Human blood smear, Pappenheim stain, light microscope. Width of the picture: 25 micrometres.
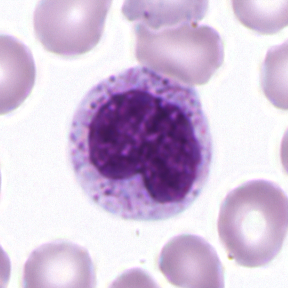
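Metamyelocyte, the nucleated cell at the centre of this peripheral blood smear. Notice first its round, smooth outline; the cell is about 13 micrometres across. Now look at the nucleus: it is kidney-shaped, with a notch on its lower side. Its chromatin is clumped, with paler gaps between the clumps. Around it, the cytoplasm is pale greyish lilac.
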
